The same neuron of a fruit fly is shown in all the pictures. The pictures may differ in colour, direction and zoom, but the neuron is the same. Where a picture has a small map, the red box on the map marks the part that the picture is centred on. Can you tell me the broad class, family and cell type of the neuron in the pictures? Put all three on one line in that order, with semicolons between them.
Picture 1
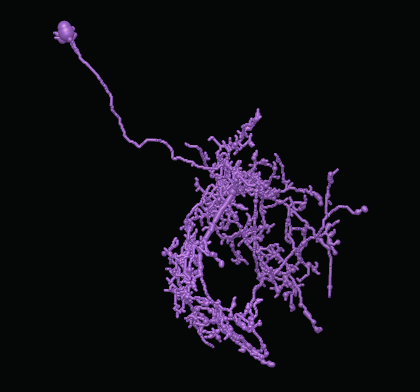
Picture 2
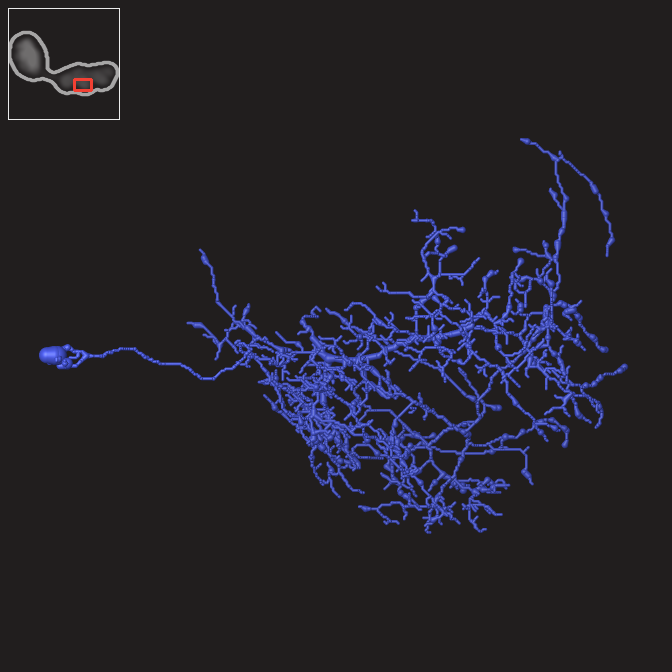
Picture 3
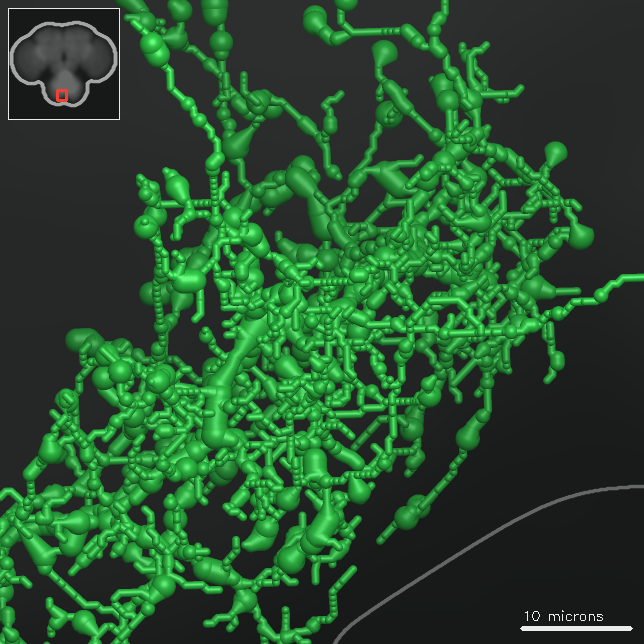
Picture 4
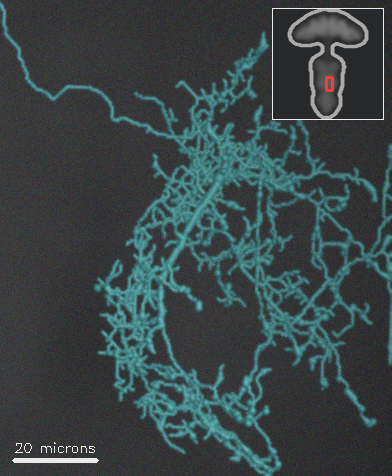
nerve-cord intrinsic neuron; hemilineage 14A; IN14A011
